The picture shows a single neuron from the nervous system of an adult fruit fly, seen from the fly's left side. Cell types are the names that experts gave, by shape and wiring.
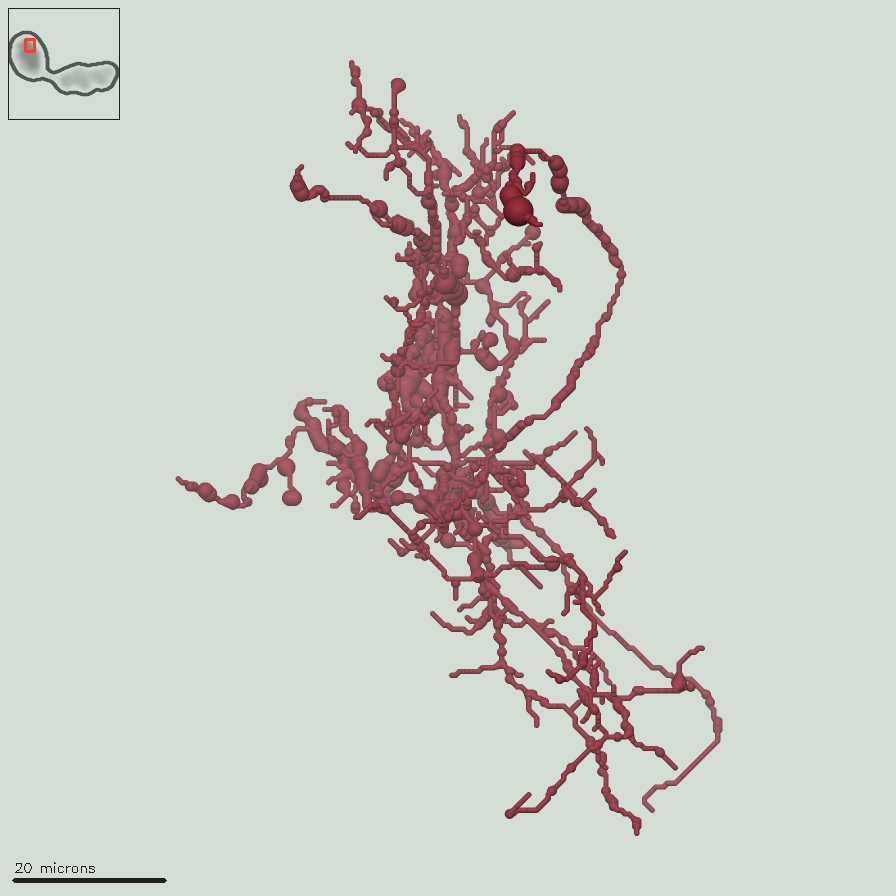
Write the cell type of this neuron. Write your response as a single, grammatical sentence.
The neuron is categorized under cell type SLP382.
